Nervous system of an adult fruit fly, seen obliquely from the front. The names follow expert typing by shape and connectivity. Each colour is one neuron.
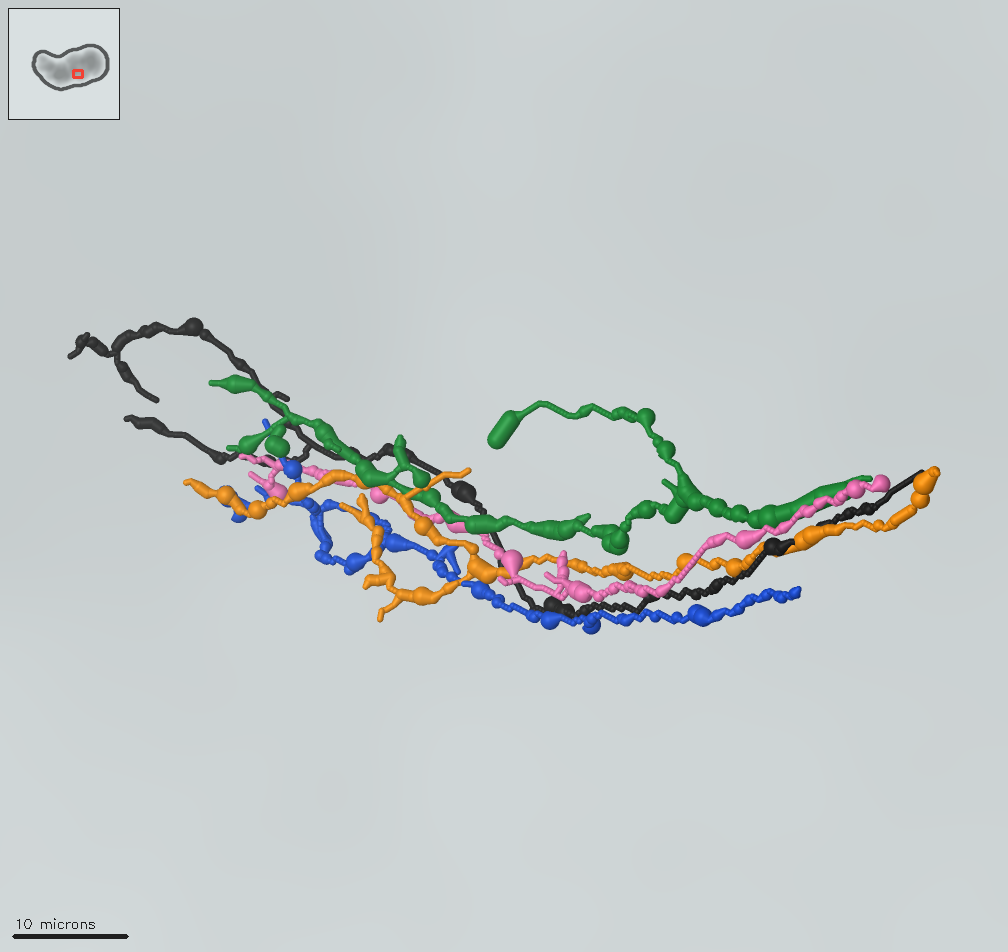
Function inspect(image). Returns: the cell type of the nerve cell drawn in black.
JO-B4_b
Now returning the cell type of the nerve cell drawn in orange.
JO-B1_a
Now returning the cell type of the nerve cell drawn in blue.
JO-B2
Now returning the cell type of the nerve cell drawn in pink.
JO-B1_b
